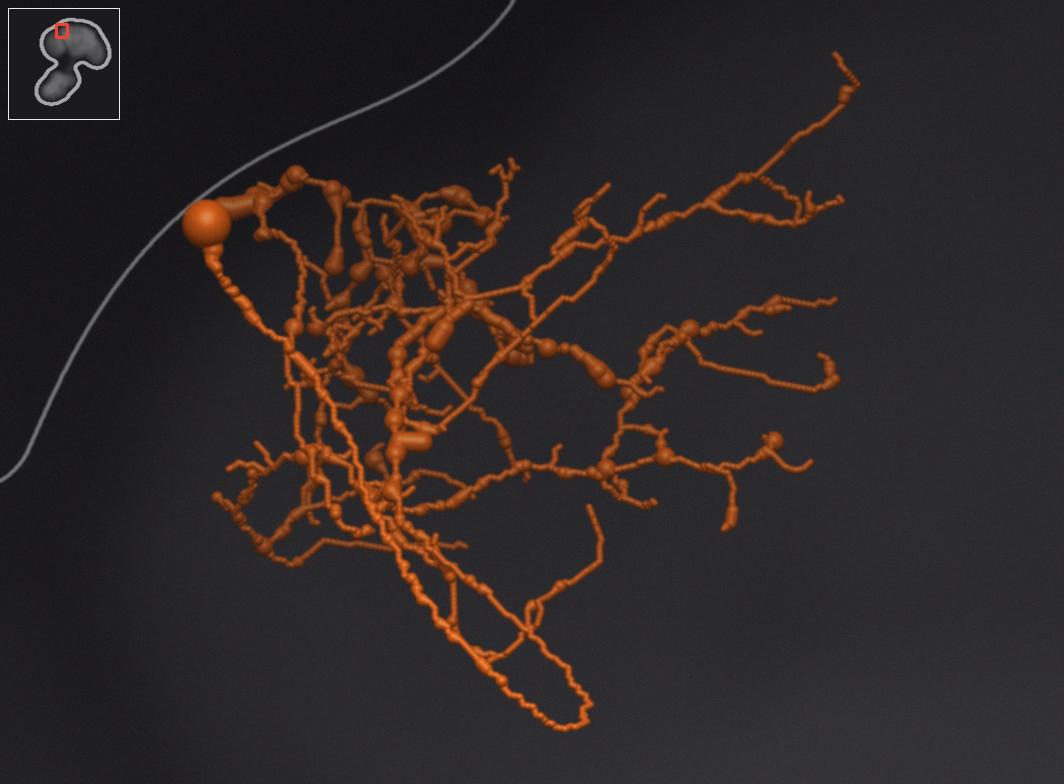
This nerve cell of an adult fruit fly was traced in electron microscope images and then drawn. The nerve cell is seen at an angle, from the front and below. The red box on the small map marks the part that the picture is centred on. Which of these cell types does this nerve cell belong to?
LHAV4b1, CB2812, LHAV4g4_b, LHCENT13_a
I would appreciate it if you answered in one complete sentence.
This nerve cell is a member of the LHAV4g4_b cell type.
